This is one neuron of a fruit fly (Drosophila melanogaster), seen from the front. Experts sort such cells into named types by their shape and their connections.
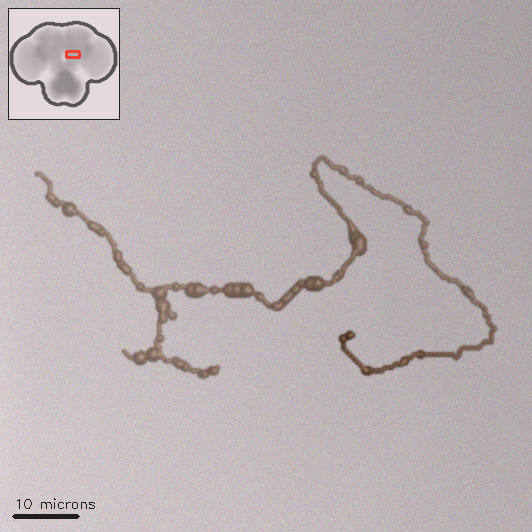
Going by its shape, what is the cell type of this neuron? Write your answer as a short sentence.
The cell type is TRN_VP2.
